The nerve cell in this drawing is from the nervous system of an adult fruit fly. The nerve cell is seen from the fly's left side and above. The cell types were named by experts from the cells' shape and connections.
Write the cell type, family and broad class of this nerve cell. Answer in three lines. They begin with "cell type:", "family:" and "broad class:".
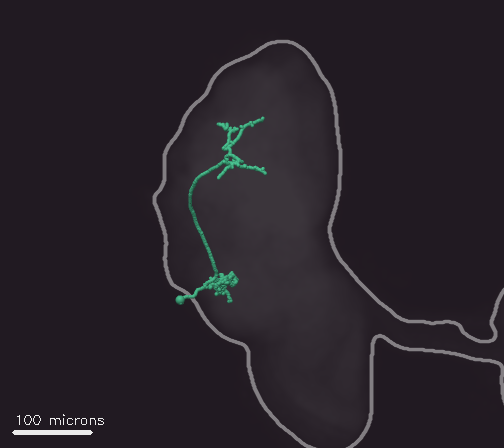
cell type: PRW029
family: hemilineage FLAa2
broad class: central-brain intrinsic neuron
